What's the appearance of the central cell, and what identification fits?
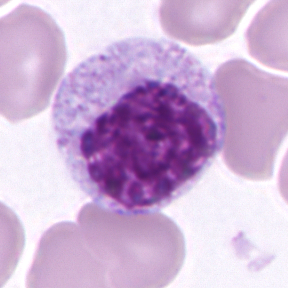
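Look first at the outline: it is round and smooth. In the nucleus, no nucleoli can be seen. The cytoplasm is widest at the upper left, and it is dusted with many fine purple granules. This cell is a myelocyte.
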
